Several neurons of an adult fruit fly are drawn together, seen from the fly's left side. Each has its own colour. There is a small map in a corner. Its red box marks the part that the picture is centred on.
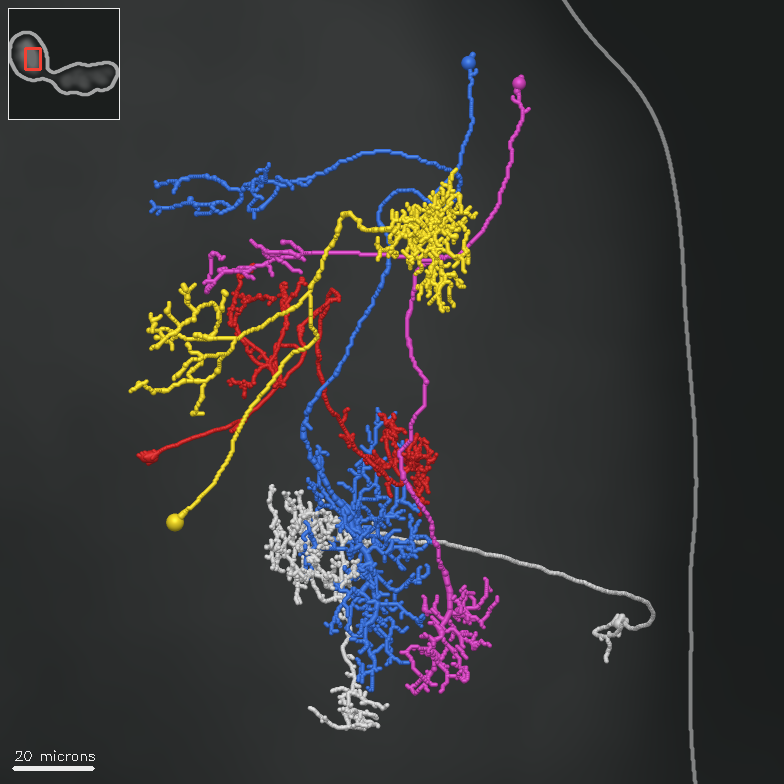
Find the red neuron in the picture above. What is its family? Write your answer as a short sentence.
The family is LC.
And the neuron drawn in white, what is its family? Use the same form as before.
The family is Tm.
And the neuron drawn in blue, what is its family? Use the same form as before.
The family is hemilineage VPNp3.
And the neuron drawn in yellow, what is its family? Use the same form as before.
The family is hemilineage VPNv1.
